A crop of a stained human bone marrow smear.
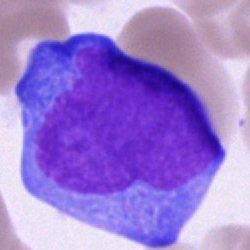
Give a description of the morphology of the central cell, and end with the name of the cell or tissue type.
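Shape irregular and angular, not round. Large nucleus fills most of the cell, off-centre, close to the upper right edge. Widest band of cytoplasm along the lower and left sides. Central cell: blast.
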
